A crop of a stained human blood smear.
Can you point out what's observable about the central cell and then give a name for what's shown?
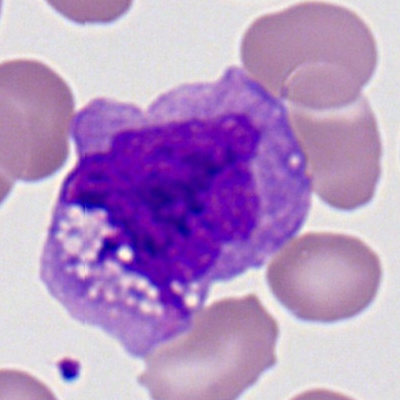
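Large and irregular, the nucleus has uneven, bumpy edges. Its chromatin is dark purple and coarsely clumped. The cytoplasm is a pale greyish-lilac. At the lower left of the nucleus, a cluster of small clear vacuoles lies within the cytoplasm. Answer: monocyte.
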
